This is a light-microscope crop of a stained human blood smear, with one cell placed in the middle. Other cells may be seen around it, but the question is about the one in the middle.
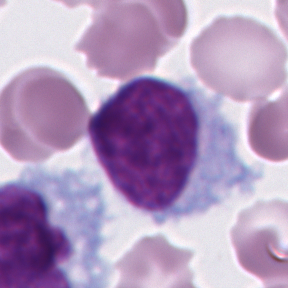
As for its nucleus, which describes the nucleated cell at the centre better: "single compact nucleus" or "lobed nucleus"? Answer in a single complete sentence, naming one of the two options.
Round, oval or kidney-shaped, the nucleus of this cell is one compact undivided mass.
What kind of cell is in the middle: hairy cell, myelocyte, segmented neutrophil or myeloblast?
hairy cell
